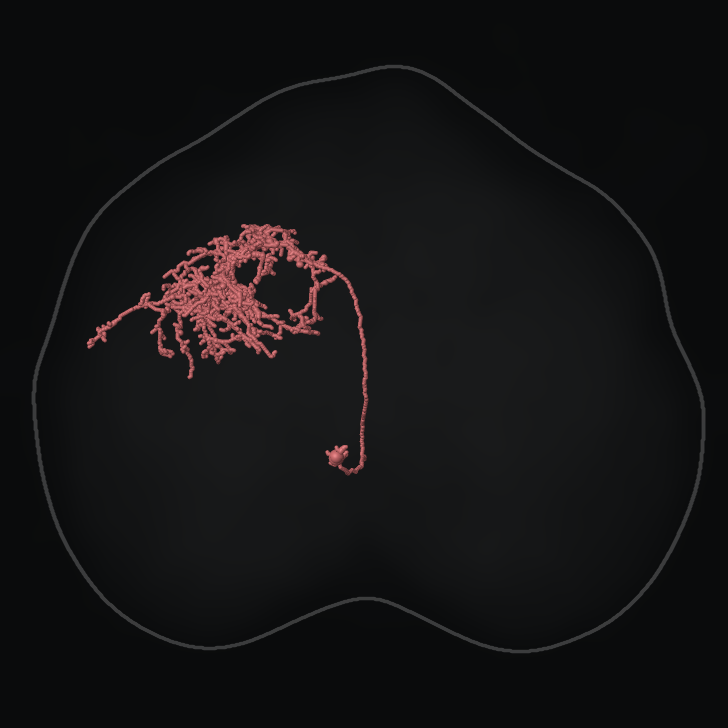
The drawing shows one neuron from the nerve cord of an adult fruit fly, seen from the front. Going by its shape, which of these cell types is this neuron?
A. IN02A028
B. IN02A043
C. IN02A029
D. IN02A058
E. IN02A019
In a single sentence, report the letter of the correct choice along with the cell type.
By cell type, the neuron is classed as IN02A029, which is option C.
